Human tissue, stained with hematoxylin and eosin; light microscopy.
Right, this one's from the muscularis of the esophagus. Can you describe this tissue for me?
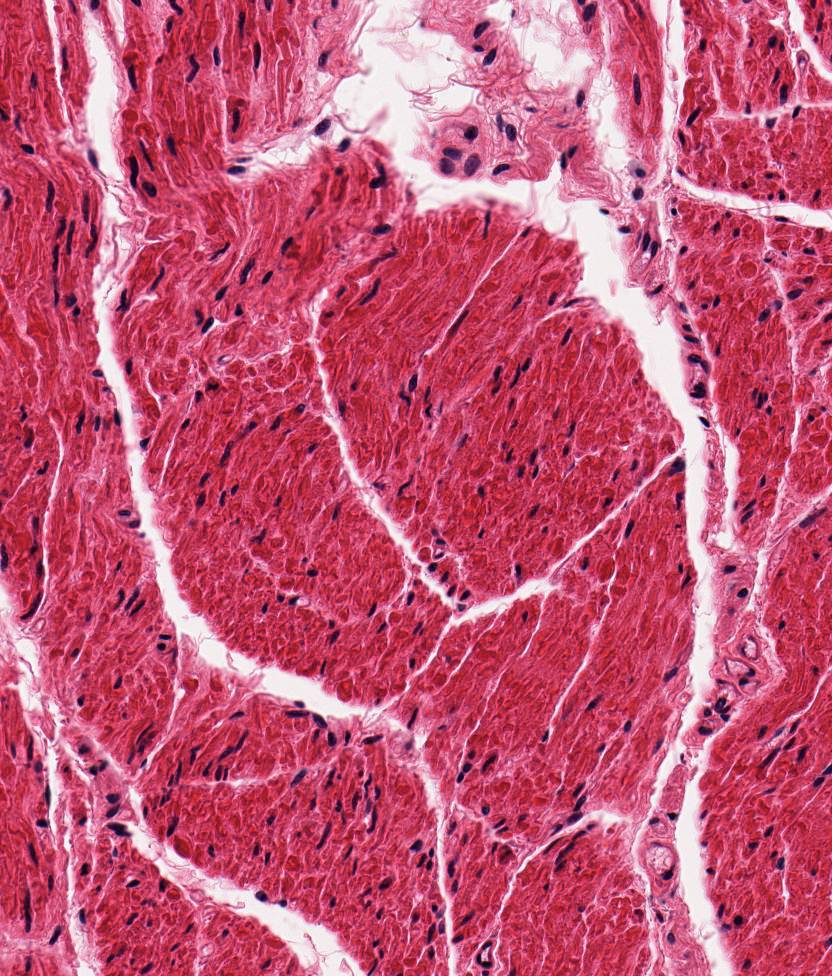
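Muscle fibres are grouped into bundles that occupy the field, with narrow white clefts and thin septa between them. Adjacent bundles are oriented differently, so fibres appear in longitudinal section in some and oblique section in others. Dark, slender, elongated nuclei lie among the fibres, whose cytoplasm takes eosin as a deep, bright red.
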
